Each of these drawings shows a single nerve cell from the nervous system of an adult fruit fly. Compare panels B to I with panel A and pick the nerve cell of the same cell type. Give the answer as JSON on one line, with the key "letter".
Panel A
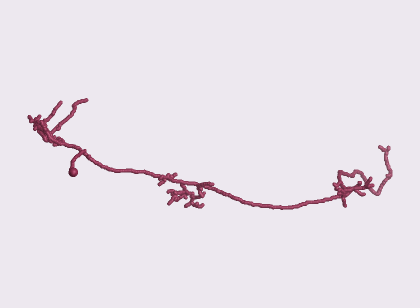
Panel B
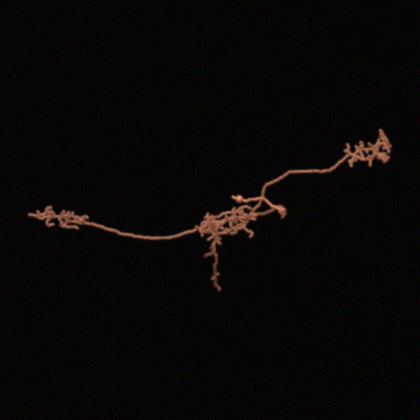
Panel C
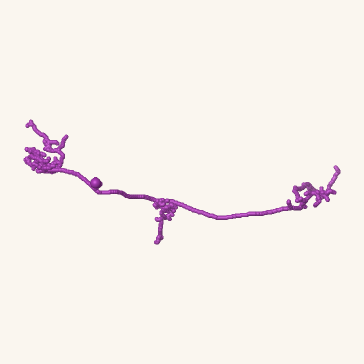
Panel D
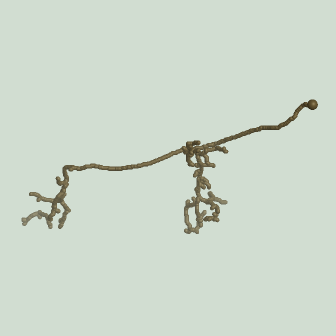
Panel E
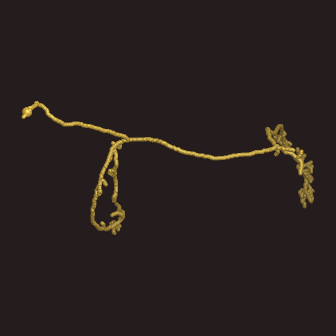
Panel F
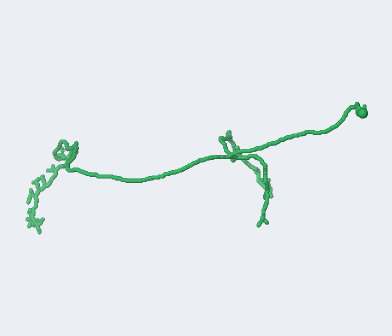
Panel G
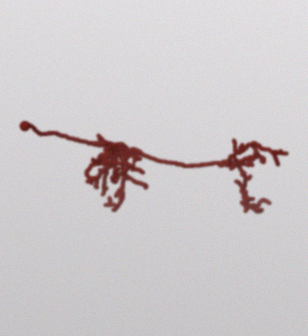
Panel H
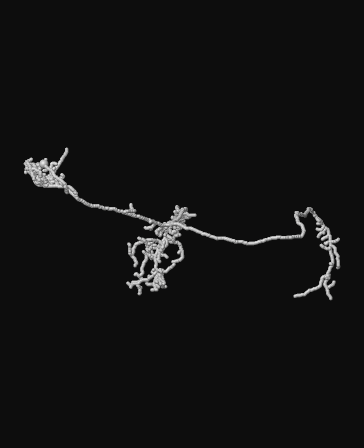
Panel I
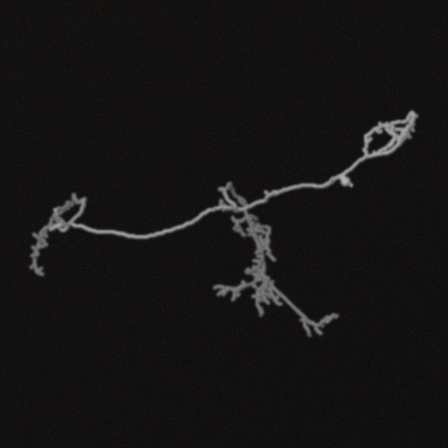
{"letter": "C"}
